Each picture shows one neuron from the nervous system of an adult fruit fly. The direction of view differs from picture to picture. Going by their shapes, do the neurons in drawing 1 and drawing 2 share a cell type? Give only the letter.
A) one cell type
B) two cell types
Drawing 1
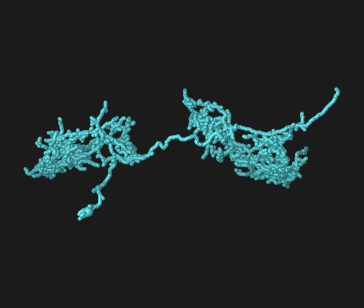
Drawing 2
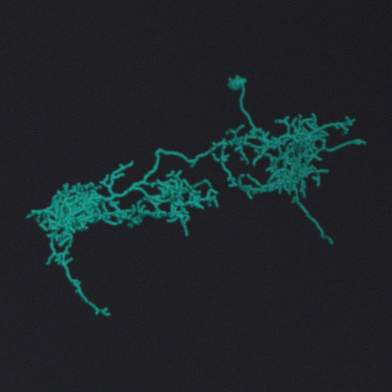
A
